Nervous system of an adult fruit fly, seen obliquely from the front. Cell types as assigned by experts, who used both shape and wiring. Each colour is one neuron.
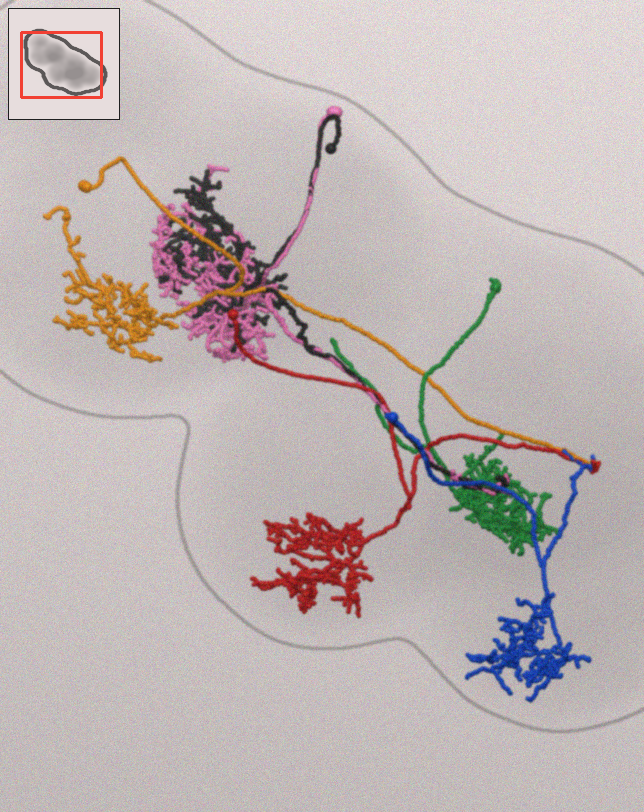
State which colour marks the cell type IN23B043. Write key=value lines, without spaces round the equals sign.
colour=green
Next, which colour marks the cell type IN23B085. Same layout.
colour=red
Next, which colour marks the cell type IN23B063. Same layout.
colour=black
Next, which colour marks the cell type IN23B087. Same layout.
colour=orange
